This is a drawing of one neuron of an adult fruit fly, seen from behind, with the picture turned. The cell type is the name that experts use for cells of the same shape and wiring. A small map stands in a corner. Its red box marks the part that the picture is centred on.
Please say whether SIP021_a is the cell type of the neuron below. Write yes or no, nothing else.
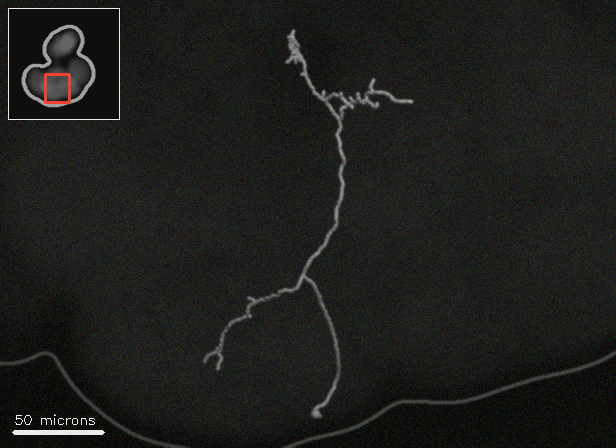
no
